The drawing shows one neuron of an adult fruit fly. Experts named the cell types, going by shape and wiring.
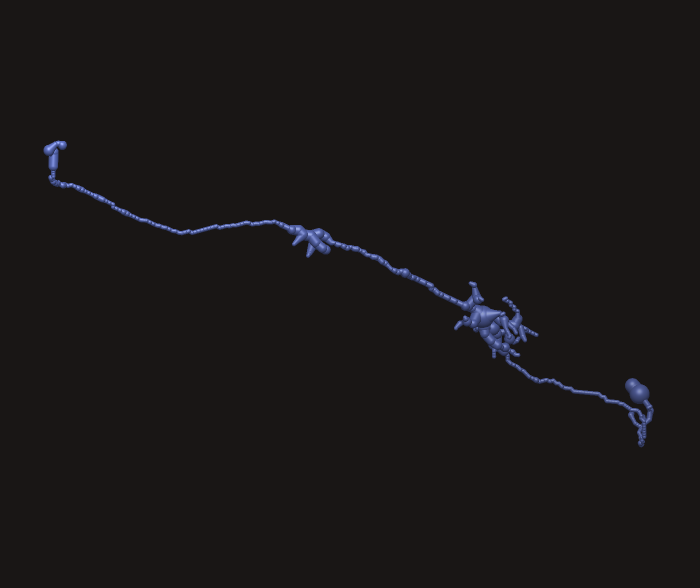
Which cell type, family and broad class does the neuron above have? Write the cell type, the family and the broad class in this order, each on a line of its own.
Tm1
Tm
optic-lobe intrinsic neuron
